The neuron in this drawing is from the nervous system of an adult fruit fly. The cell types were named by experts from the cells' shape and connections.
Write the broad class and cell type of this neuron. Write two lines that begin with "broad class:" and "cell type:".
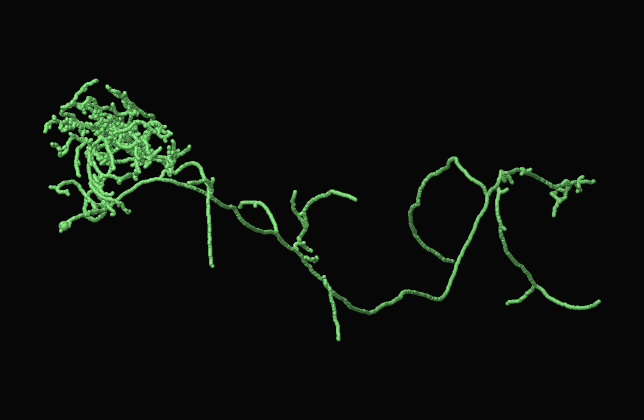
broad class: ascending neuron
cell type: ANXXX169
